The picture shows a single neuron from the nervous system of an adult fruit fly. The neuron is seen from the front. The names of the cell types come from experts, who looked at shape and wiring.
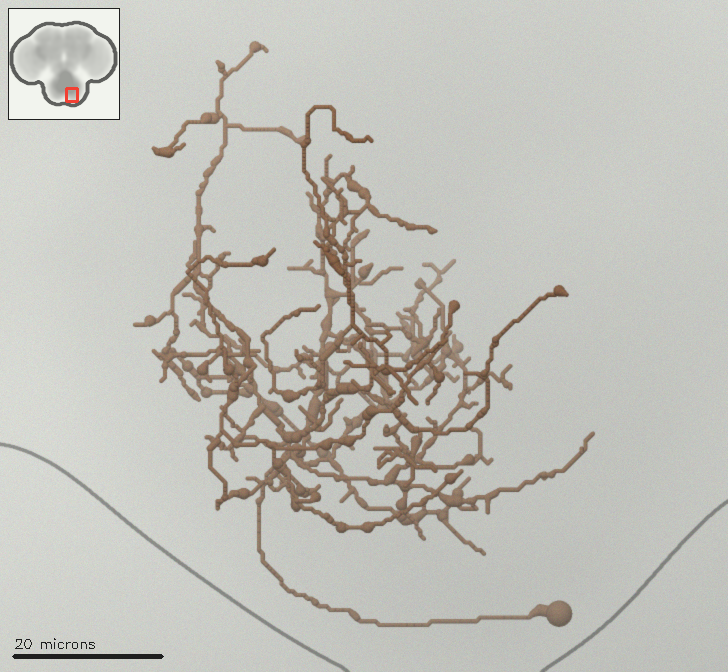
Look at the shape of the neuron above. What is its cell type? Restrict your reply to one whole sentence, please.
This neuron falls under the cell type IN01B032.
